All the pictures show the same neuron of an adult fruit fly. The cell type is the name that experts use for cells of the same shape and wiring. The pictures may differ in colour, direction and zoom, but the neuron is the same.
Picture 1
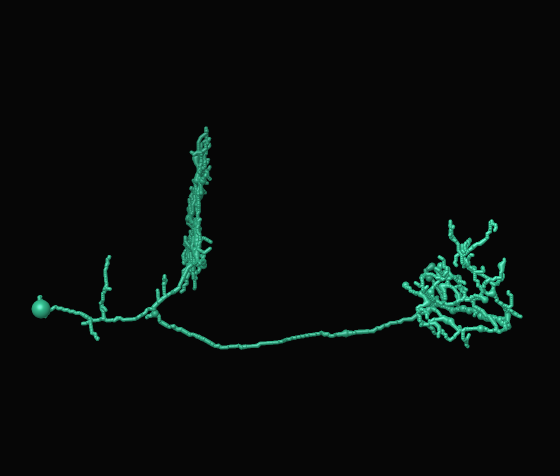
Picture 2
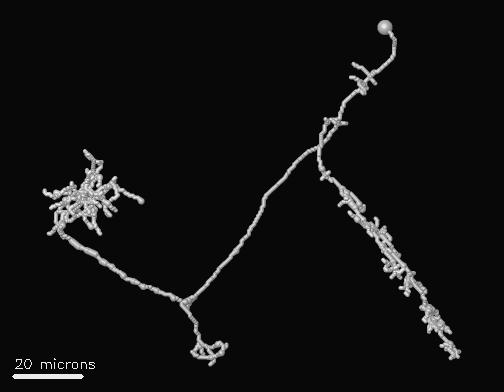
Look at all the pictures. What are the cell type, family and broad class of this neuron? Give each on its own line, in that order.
TmY21
TmY
optic-lobe intrinsic neuron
